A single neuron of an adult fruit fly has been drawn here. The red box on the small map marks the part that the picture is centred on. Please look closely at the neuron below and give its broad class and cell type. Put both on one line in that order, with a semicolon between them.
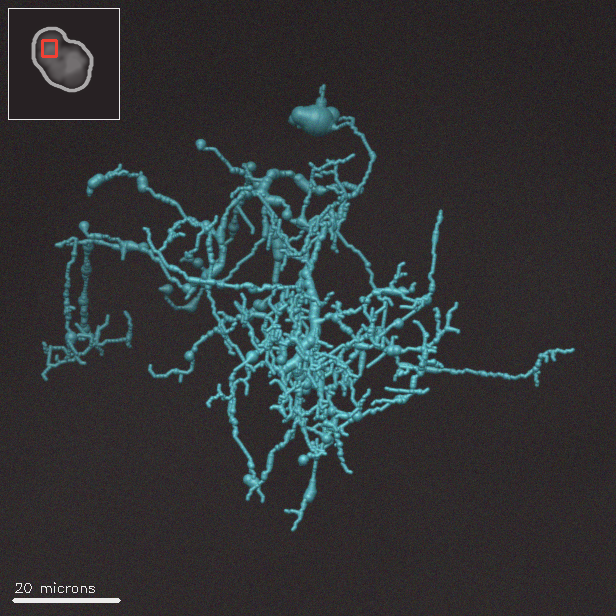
central-brain intrinsic neuron; CB0785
